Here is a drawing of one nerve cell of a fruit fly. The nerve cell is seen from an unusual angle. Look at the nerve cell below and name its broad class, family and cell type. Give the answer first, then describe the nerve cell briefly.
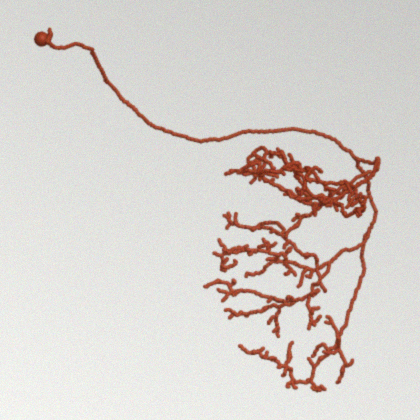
It is a central-brain intrinsic neuron. Its family is hemilineage DM6_dorso_medial. It is of cell type FB4Z_a. The cell body can be seen at the upper left of the picture. Dozens of branch ends can be seen.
